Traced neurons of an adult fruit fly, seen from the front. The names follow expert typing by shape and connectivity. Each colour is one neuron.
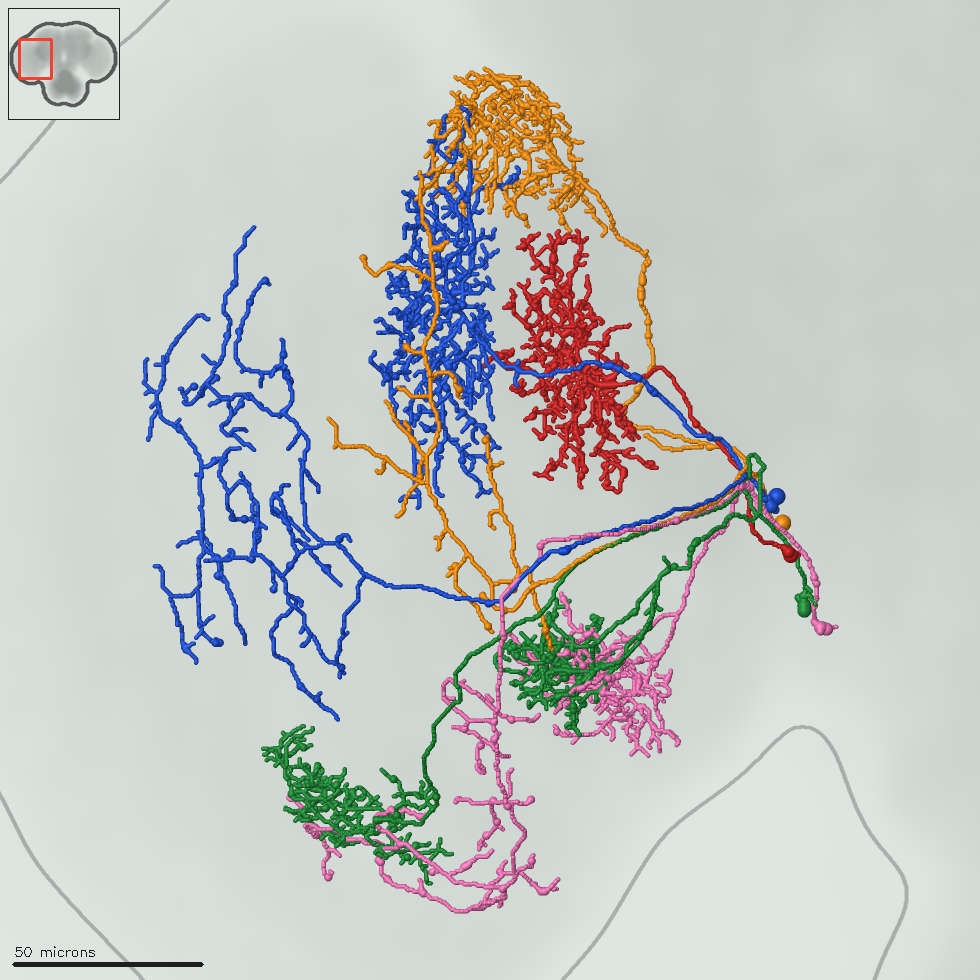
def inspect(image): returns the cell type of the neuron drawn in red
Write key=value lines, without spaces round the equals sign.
cell_type=Li25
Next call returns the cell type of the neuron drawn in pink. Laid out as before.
cell_type=MeLo14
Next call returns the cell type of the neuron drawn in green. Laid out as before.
cell_type=MeLo13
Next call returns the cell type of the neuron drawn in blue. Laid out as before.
cell_type=MeLo10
